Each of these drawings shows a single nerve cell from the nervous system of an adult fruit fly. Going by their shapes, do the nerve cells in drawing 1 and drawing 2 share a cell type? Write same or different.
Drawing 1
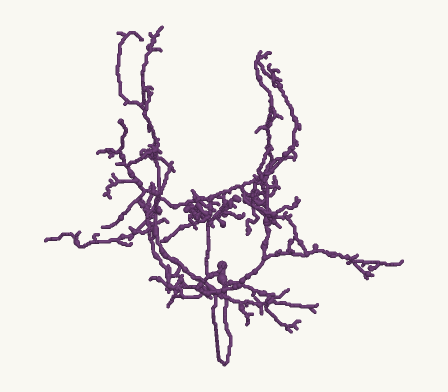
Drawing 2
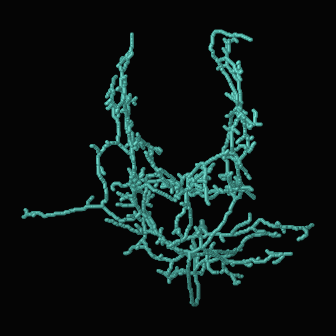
same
